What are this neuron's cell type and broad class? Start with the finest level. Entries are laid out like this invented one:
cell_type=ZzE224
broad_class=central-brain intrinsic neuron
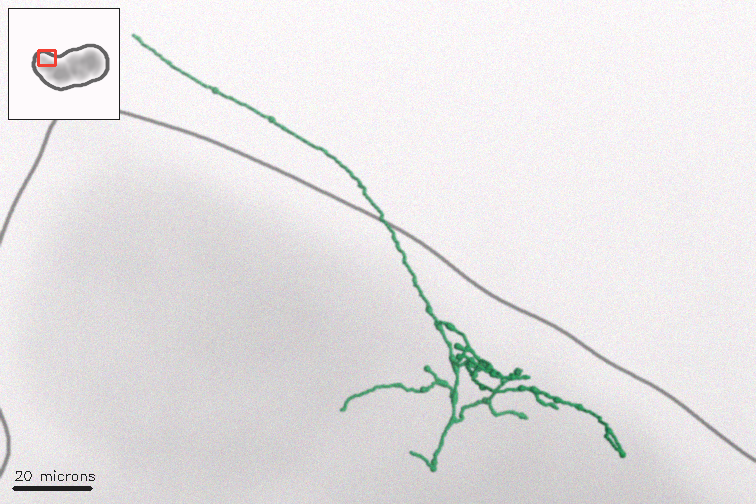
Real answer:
cell_type=SNxx19
broad_class=sensory neuron entering the nerve cord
